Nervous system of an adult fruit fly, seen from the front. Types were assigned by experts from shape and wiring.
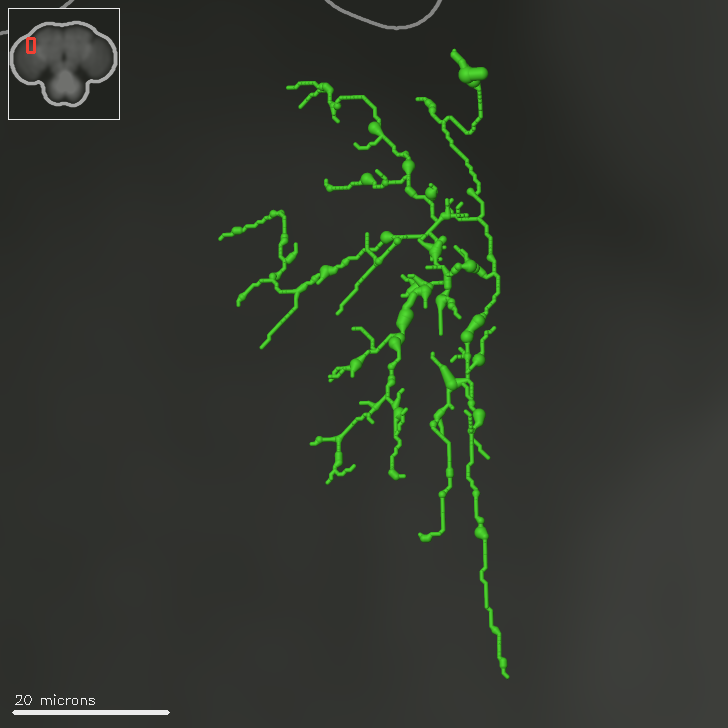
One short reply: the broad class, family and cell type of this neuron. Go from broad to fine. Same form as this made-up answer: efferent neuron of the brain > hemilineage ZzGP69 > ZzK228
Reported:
optic-lobe intrinsic neuron > Cm > Cm22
